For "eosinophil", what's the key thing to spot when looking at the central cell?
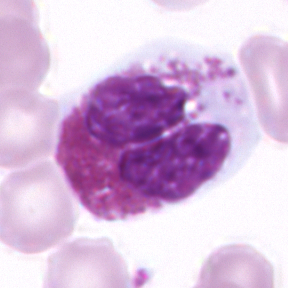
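First item: the nucleus, which is divided into two lobes.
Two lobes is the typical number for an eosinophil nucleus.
On that count, the nucleus here goes with the name. Next, the lobes lie one above the other, with the lower lobe shifted to the right. Then the granules: many of them pack the left and lower-left cytoplasm. Their colour is reddish-purple rather than blue-black.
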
